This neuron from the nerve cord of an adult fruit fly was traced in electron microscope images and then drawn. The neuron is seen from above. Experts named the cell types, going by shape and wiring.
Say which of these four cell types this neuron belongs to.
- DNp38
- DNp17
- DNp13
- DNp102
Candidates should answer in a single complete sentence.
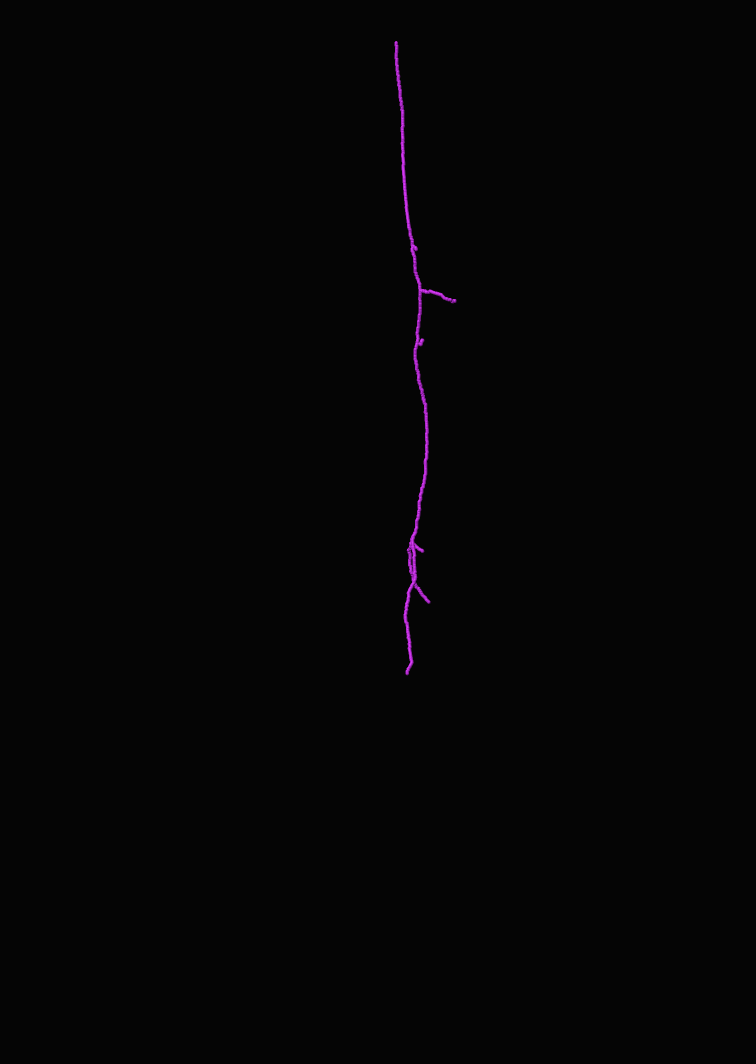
The cell type this neuron represents is DNp17.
